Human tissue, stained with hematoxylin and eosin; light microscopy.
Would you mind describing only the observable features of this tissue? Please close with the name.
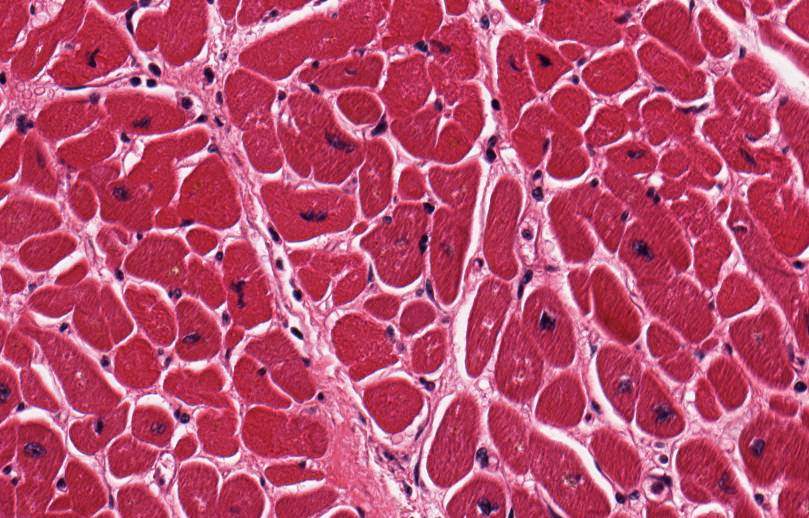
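See how cardiac muscle fibres fill the field, mostly cross-sectioned as rounded and polygonal profiles. Profiles vary in size and outline, some elongated or irregular. Fibre nuclei, where seen, are central. Small dark, flattened nuclei lie between fibres. This is the left ventricle of the heart.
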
